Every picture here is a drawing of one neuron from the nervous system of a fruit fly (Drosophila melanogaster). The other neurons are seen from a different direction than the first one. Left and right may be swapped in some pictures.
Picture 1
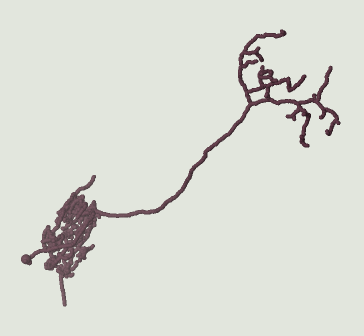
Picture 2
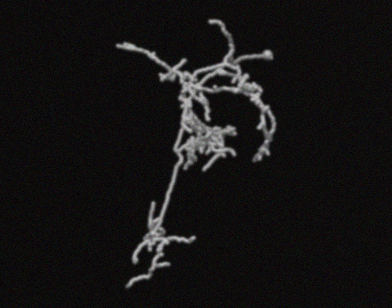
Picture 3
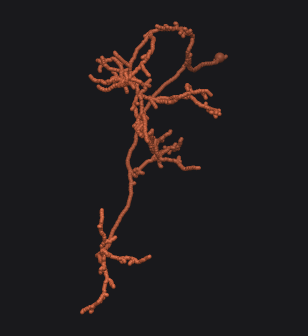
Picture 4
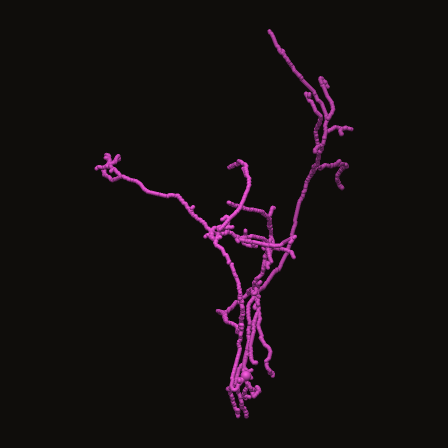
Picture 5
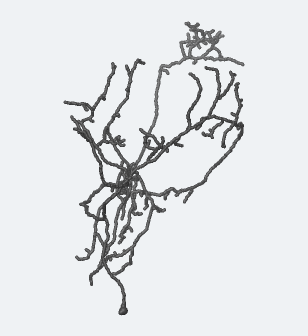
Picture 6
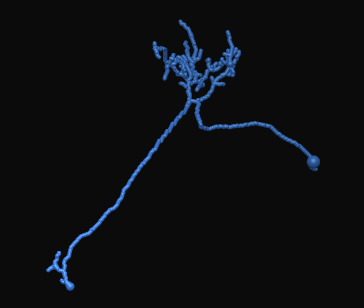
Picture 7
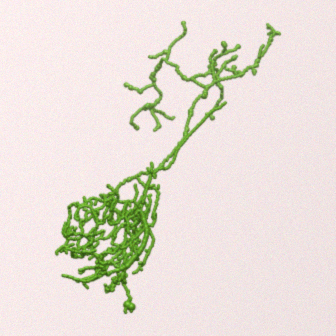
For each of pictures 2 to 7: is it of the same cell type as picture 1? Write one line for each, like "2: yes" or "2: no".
2: no
3: no
4: no
5: no
6: no
7: yes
